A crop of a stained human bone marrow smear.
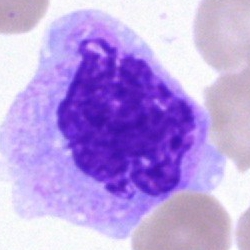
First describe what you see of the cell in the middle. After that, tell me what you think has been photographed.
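The nucleus looks irregular, folded and indented along its edge, and sits toward the right, so the broadest cytoplasm is on the left. Its chromatin is dark purple and clumped, with small pale gaps; fine pinkish granules are scattered through the cytoplasm. It is a monocyte.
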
